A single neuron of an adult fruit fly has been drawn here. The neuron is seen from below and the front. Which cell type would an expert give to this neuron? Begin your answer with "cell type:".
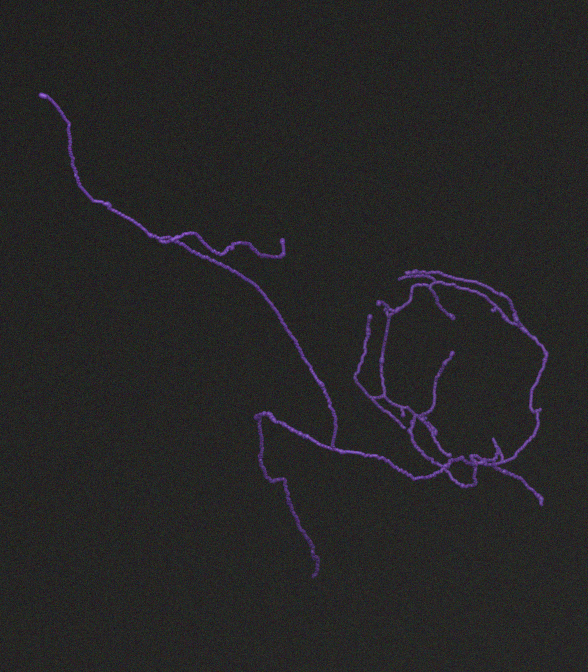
cell type: SNxx25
